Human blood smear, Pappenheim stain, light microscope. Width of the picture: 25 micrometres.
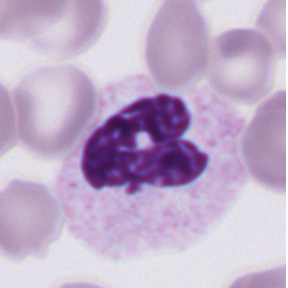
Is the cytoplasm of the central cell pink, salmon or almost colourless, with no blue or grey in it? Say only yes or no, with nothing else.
Yes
